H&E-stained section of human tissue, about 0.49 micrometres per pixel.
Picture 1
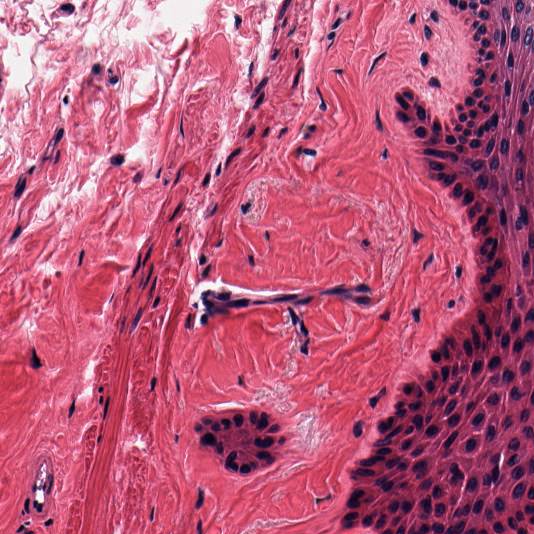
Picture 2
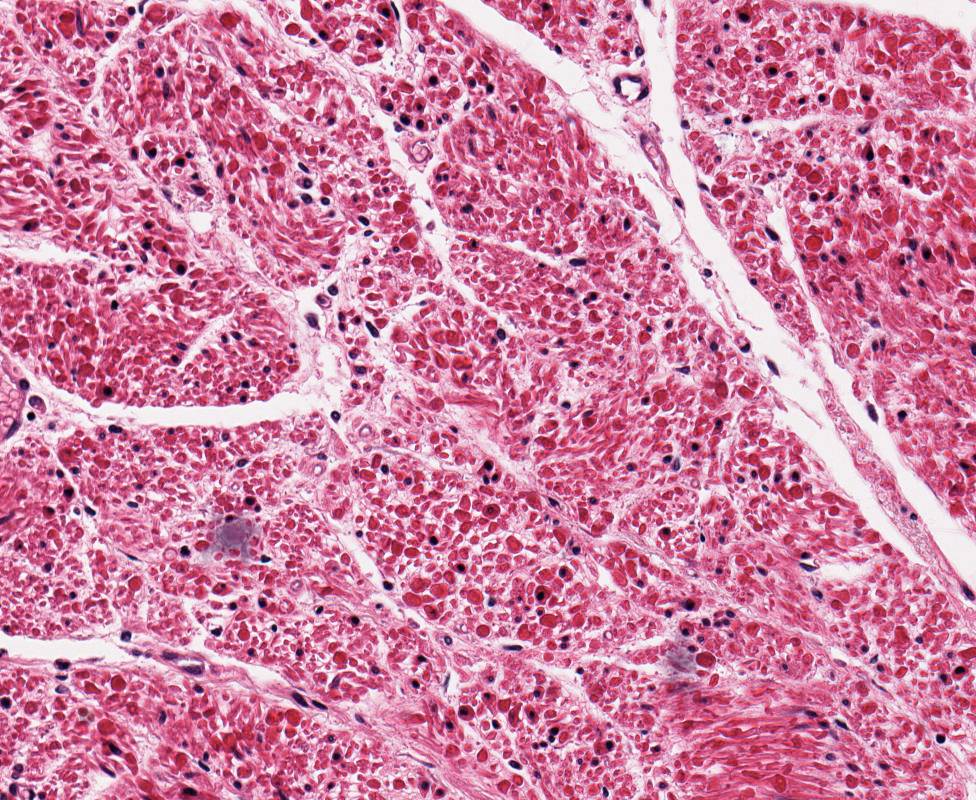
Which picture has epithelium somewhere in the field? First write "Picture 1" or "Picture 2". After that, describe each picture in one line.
Picture 1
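What picture 1 shows: A stratified squamous epithelium runs down the right edge of the field.
What picture 2 shows: No epithelium is present anywhere in the field.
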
